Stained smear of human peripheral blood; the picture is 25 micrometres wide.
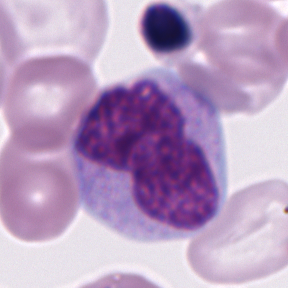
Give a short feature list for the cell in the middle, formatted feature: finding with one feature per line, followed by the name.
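Outline: roughly round, smooth edge
Surface: no hair-like projections
Nucleus: folded into two overlapping lobes
Cytoplasm: fine, dust-like lilac granulation
Name: monocyte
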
